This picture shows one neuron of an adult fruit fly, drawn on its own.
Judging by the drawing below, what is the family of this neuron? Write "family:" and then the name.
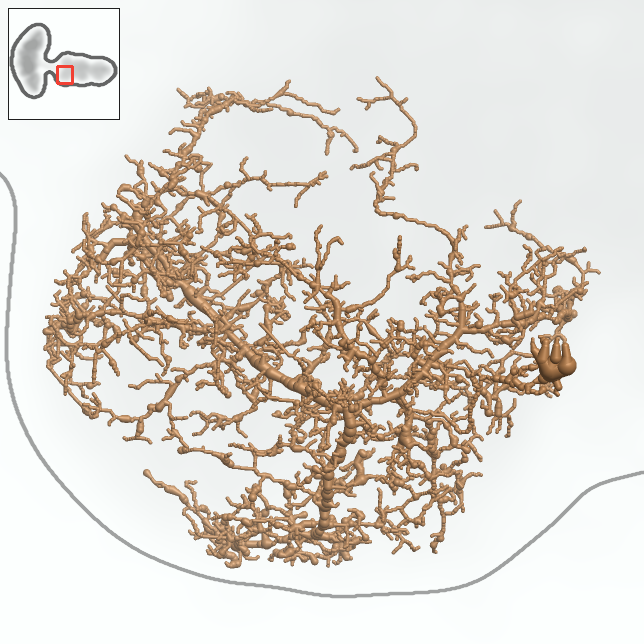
family: hemilineage 19A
